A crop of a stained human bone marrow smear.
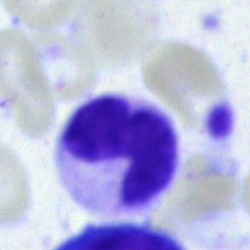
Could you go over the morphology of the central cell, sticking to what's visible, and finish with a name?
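Nucleus curved like a horseshoe, wrapped around a pale area of cytoplasm at lower left. Shallow notch on its upper edge. Chromatin dark purple, dense and condensed. Cytoplasm pale lilac. Name: band neutrophil.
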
